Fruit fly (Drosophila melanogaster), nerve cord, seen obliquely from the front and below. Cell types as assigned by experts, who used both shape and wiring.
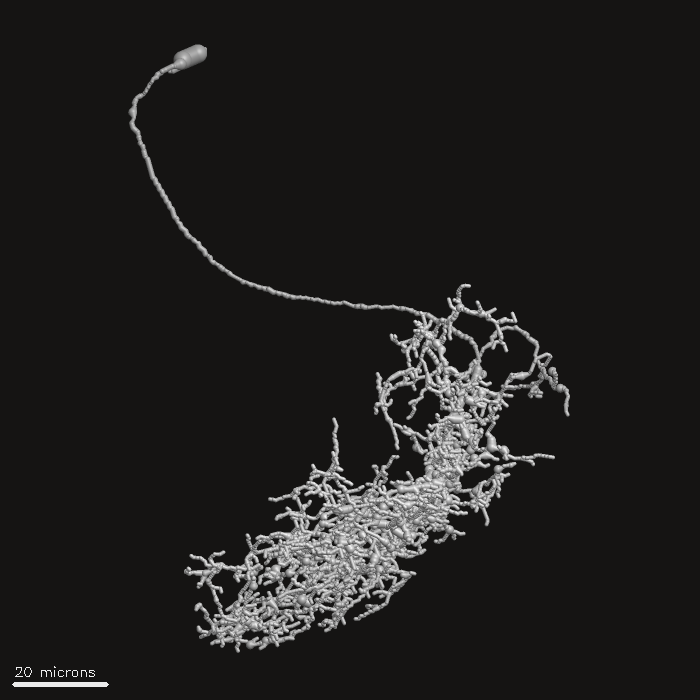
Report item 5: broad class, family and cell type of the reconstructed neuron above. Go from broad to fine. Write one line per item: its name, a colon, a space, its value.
broad class: nerve-cord intrinsic neuron
family: hemilineage 23B
cell type: IN23B014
